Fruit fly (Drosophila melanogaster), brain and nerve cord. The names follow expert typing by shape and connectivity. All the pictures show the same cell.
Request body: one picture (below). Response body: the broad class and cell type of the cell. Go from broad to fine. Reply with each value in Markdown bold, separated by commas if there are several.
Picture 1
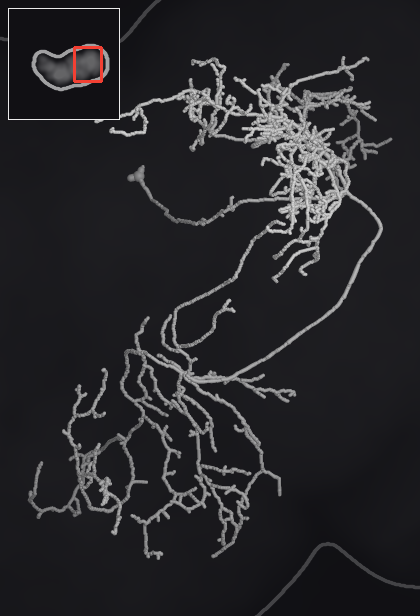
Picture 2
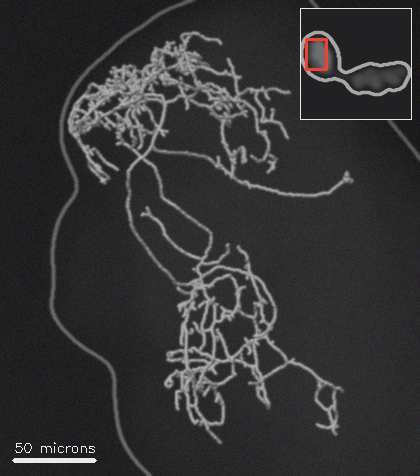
**central-brain intrinsic neuron**, **SMP586**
